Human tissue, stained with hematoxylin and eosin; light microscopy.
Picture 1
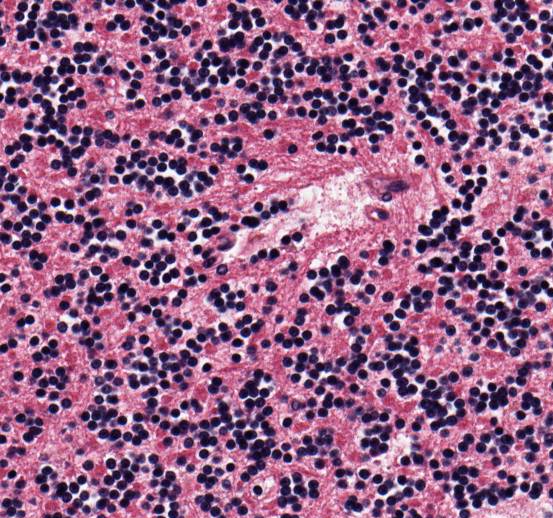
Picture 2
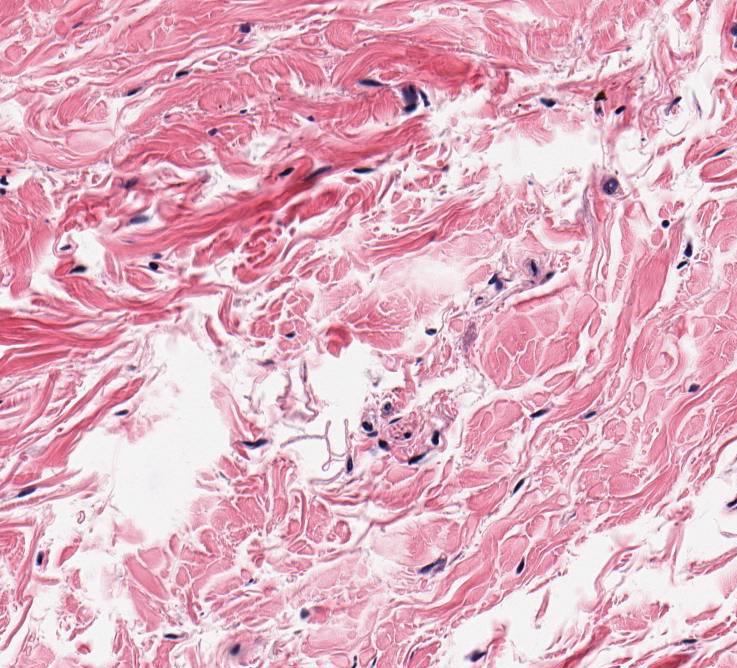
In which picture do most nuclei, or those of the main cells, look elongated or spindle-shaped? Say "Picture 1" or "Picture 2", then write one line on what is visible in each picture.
Picture 2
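What picture 1 shows: The nuclei are small, round and darkly stained, with scarcely any visible cytoplasm.
What picture 2 shows: Most nuclei are small, dark and spindle-shaped, like those of fibroblasts, with little visible cytoplasm.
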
